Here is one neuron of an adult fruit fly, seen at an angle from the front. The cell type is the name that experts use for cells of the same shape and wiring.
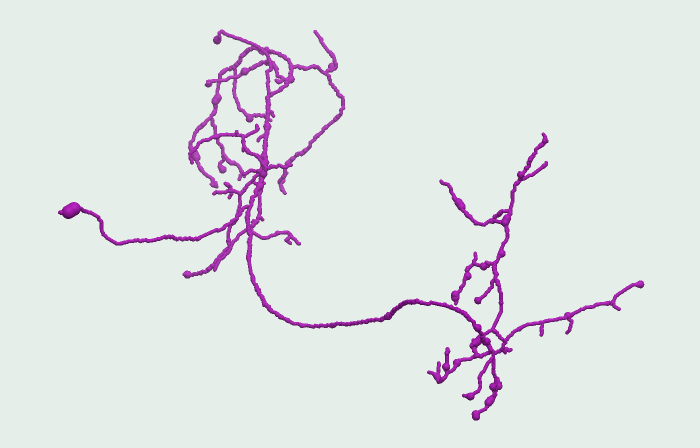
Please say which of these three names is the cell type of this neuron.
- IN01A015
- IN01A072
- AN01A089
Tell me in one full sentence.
The neuron has IN01A072 as its cell type.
